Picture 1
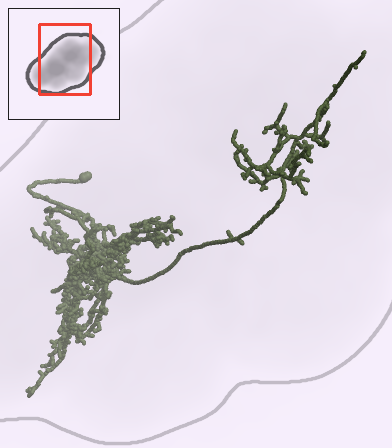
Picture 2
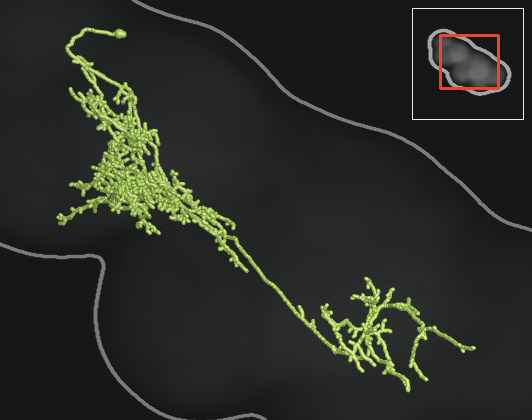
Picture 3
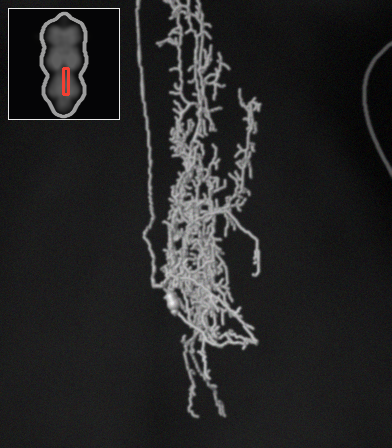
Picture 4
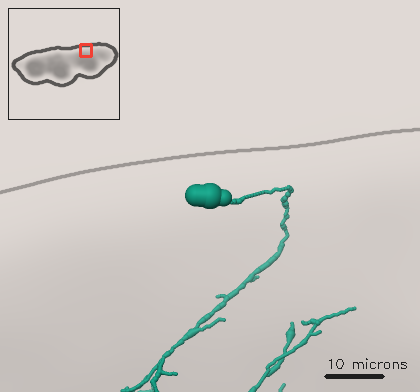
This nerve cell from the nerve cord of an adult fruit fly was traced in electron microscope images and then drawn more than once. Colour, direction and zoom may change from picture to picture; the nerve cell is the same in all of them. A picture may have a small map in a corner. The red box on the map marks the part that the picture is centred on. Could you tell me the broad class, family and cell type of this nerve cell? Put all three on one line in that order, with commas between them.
nerve-cord intrinsic neuron, hemilineage 23B, IN23B011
